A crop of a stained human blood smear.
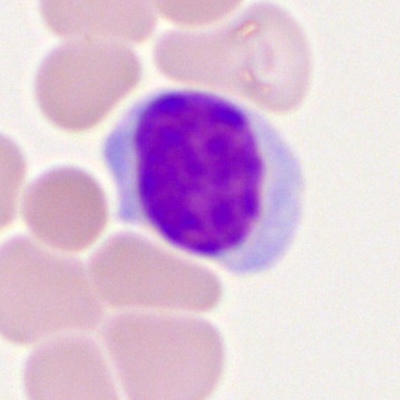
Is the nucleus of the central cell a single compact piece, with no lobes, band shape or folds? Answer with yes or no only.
Yes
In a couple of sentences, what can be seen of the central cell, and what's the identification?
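Dark clumps of chromatin are separated by paler areas. The cytoplasm is pale blue and contains no vacuoles, and the cell surface carries no hair-like projections. The cell is a lymphocyte.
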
